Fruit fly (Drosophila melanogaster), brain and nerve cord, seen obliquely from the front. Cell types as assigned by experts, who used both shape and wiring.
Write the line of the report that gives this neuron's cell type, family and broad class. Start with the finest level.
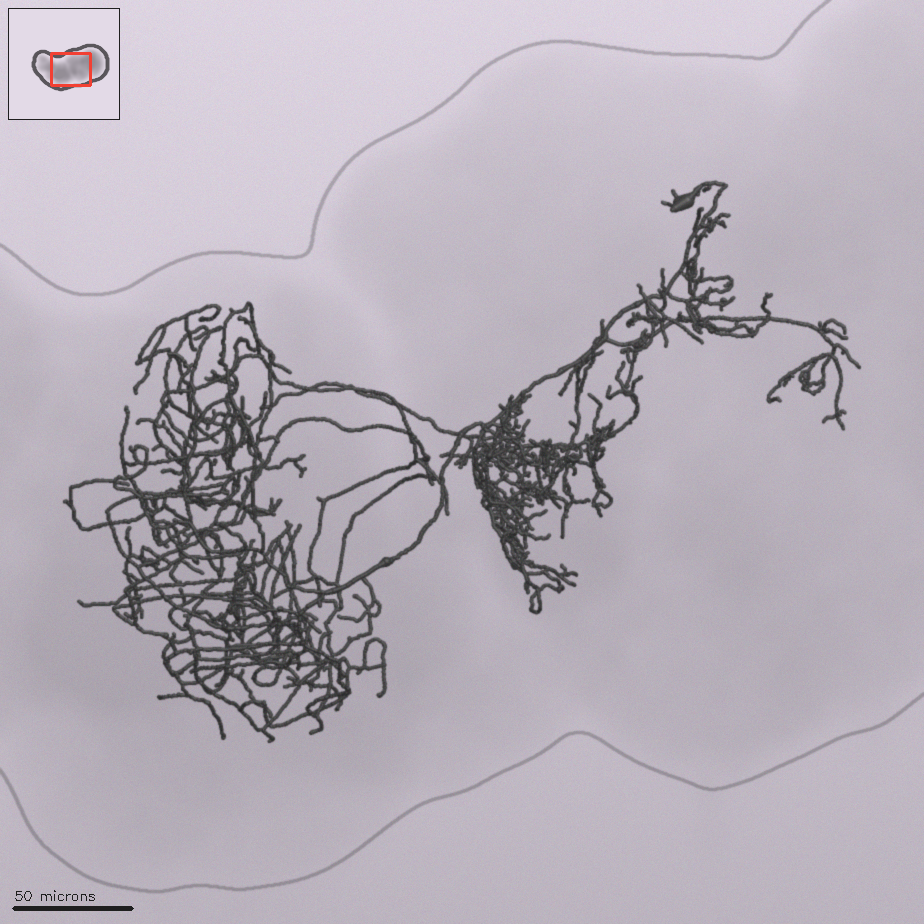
OLVC3; hemilineage DM1_posterior; visual centrifugal neuron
